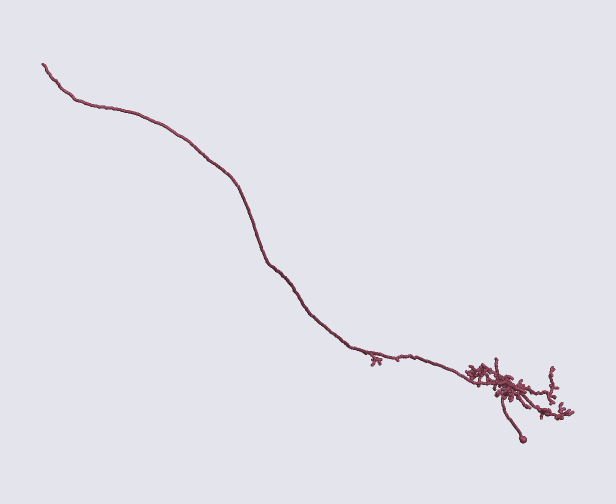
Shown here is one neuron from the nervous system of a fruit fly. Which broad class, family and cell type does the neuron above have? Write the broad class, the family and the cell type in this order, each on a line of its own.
ascending neuron
hemilineage 10B
AN10B034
